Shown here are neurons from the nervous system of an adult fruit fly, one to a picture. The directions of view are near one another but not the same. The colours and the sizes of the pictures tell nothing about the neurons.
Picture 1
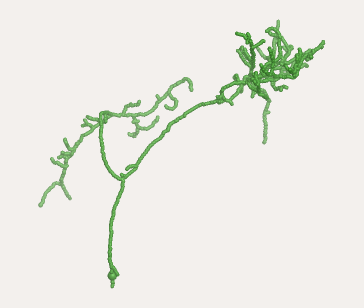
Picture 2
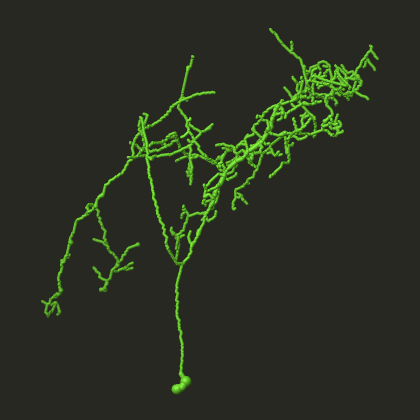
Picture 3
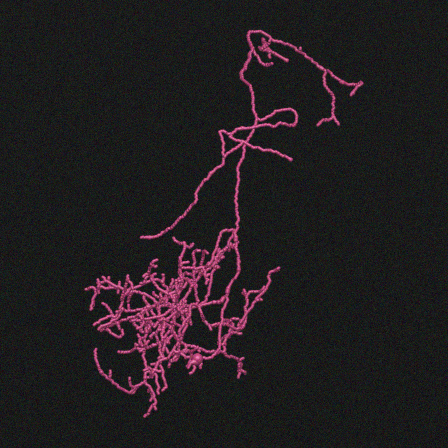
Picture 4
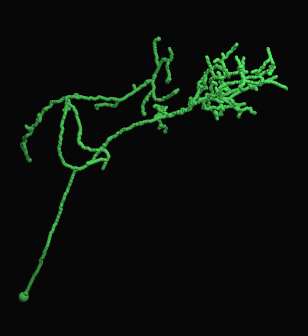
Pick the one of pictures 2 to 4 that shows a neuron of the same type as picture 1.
Picture 4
